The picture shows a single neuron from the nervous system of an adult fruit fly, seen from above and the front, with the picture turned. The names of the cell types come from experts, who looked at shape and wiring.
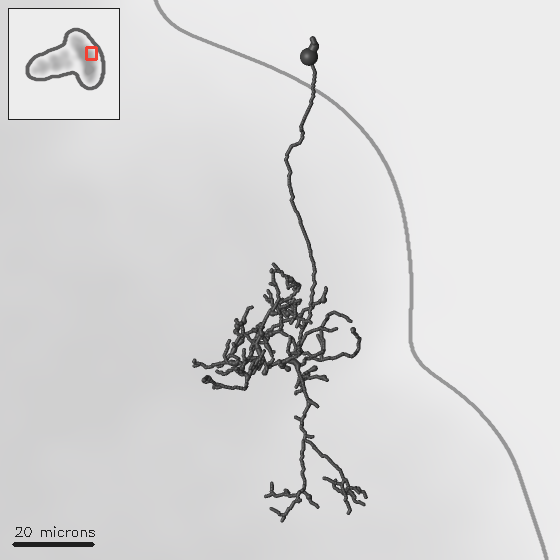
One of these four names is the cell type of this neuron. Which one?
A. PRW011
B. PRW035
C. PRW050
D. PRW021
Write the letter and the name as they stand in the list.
B. PRW035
